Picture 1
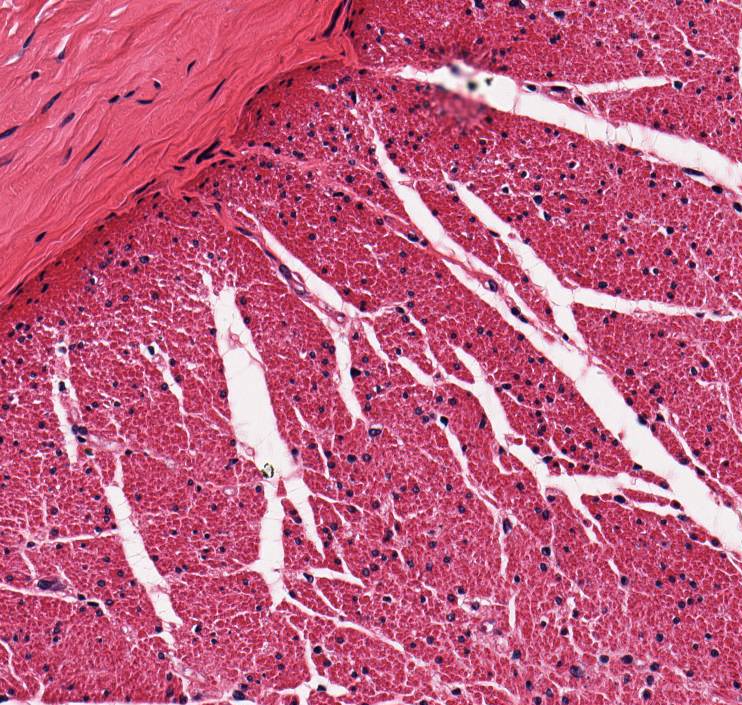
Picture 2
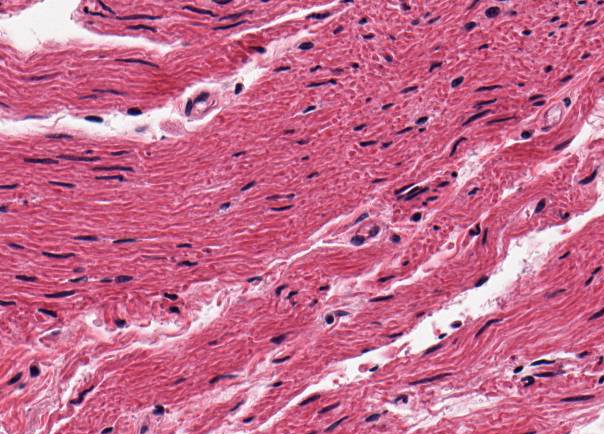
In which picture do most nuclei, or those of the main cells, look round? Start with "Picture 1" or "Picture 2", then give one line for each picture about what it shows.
Picture 1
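What picture 1 shows: Small, round, dark-staining nuclei are scattered fairly evenly throughout the main tissue.
What picture 2 shows: Most nuclei are elongated, dark purple and lie singly along the length of the fibres.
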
